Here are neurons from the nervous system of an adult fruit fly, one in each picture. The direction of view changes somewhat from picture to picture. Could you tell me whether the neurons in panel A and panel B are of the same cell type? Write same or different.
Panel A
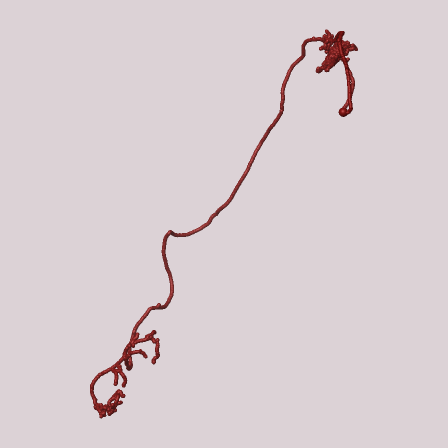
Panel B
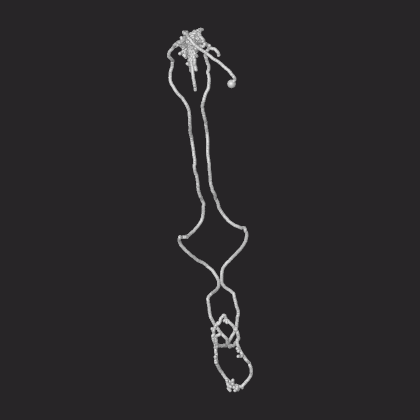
same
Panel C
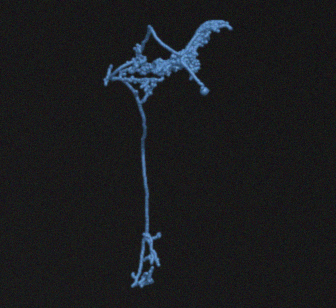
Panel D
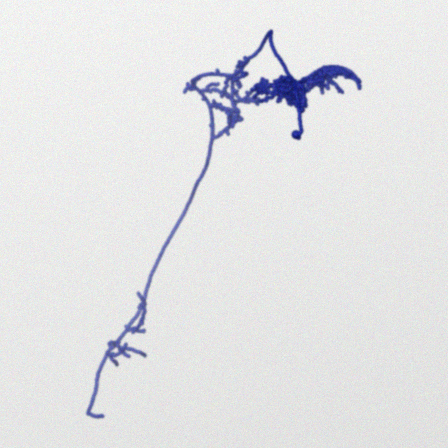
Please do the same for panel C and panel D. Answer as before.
same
